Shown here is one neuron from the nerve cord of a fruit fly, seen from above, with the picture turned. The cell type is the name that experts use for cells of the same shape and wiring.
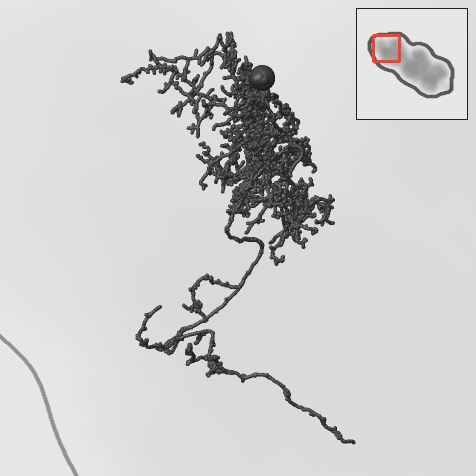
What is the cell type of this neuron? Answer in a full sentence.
The cell type is INXXX315.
